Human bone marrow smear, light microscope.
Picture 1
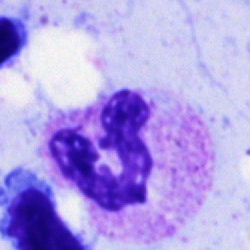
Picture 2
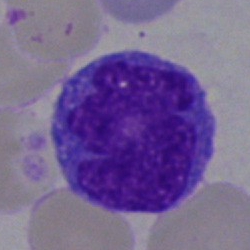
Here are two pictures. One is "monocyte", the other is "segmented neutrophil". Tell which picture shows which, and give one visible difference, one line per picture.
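The cell in picture 1 is a segmented neutrophil. Fine pink-violet granules are scattered throughout the cytoplasm.
The cell in picture 2 is a monocyte. No distinct granules are seen in the cytoplasm.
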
